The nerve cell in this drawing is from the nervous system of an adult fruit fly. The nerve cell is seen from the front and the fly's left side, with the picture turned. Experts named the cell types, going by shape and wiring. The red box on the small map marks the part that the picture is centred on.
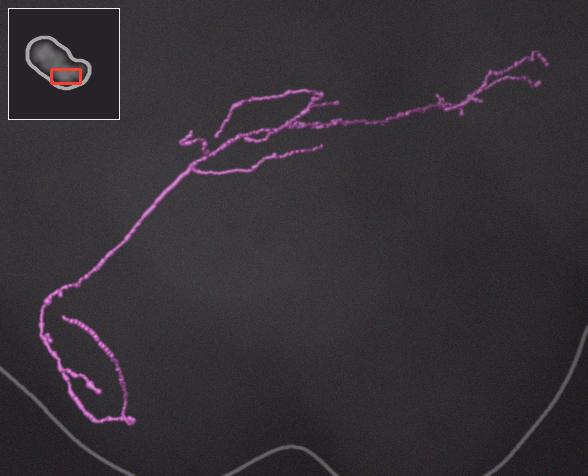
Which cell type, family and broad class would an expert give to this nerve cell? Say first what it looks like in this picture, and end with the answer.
In this view it is wider than it is tall. It is of cell type SNpp19. Its family is called class mechanosensory proprioceptive. Its broad class is sensory neuron entering the nerve cord.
